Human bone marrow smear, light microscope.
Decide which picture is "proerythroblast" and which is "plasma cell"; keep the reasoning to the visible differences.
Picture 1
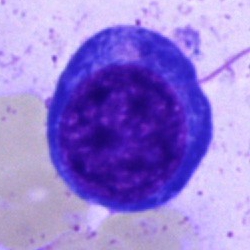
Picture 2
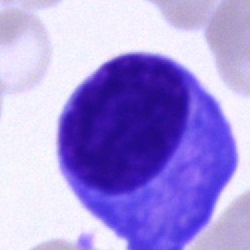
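Point one, assignment: the proerythroblast is in picture 1 and the plasma cell in picture 2. Point two, outline: the proerythroblast is roughly round, while the plasma cell is rounded with a smooth border. Point three, nucleus: in the proerythroblast it fills most of the cell, whereas in the plasma cell it sits off-centre toward the upper left. Point four, chromatin: in the plasma cell it is dense and dark purple.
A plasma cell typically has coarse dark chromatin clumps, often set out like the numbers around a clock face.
Point five, cytoplasm: the proerythroblast has a moderate rim that stains deep blue, and the plasma cell a moderate rim of blue lying mainly on the lower right side of the nucleus.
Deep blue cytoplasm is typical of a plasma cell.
Point six, granules: neither cell shows distinct granules in its cytoplasm.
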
